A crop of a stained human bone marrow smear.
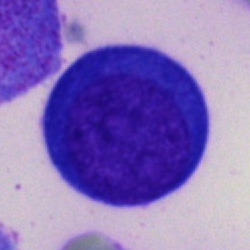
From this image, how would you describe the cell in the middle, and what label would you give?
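See how the chromatin is finely granular and spread evenly? There's a narrow rim of deep blue cytoplasm round the nucleus, no vacuoles in it, and the surface is free of projections or blebs. It's a proerythroblast.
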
